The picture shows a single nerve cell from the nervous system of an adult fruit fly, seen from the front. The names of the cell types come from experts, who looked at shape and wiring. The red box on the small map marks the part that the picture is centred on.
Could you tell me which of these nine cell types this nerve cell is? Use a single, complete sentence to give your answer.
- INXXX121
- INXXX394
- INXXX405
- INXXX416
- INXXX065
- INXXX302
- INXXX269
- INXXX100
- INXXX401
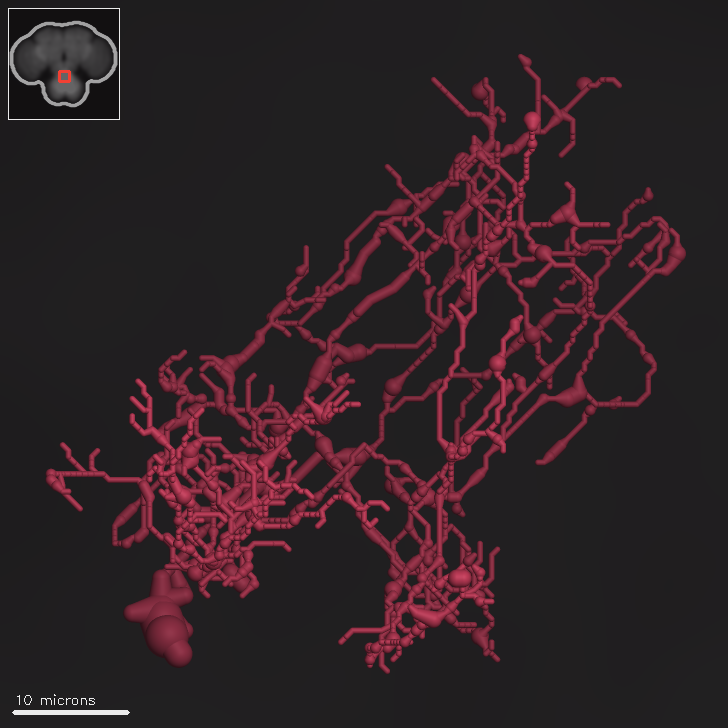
Typed by cell type, the nerve cell is INXXX405.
